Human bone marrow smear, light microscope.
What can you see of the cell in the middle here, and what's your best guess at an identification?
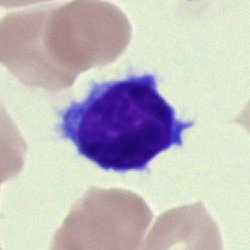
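Outline irregular, border ragged rather than smooth. Fine, hair-like cytoplasmic projections stick out from the surface, clearest on the left and right. Chromatin dark purple, dense throughout the nucleus. Cytoplasm a scant blue rim, widest on the left. Lymphocyte.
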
